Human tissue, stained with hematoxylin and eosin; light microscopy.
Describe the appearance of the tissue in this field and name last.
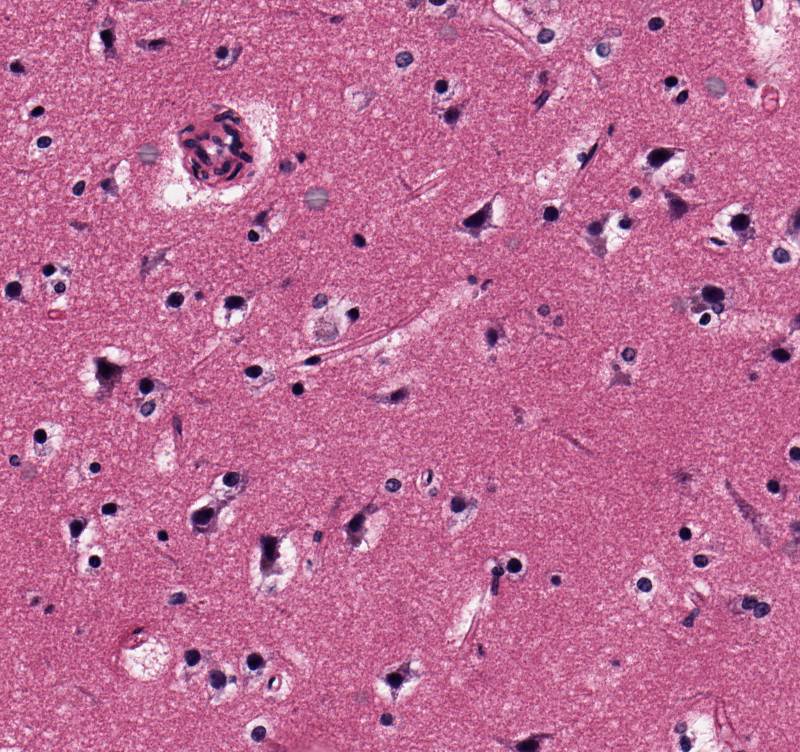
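A uniform, finely granular pink matrix makes up the whole field, with cells scattered singly through it and no layered or glandular arrangement. The most numerous nuclei are small, round and dark, with no visible surrounding cytoplasm. A thin, elongated capillary crosses the centre diagonally, from lower left toward upper right. No fat cells are present. The tissue is cerebral cortex.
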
